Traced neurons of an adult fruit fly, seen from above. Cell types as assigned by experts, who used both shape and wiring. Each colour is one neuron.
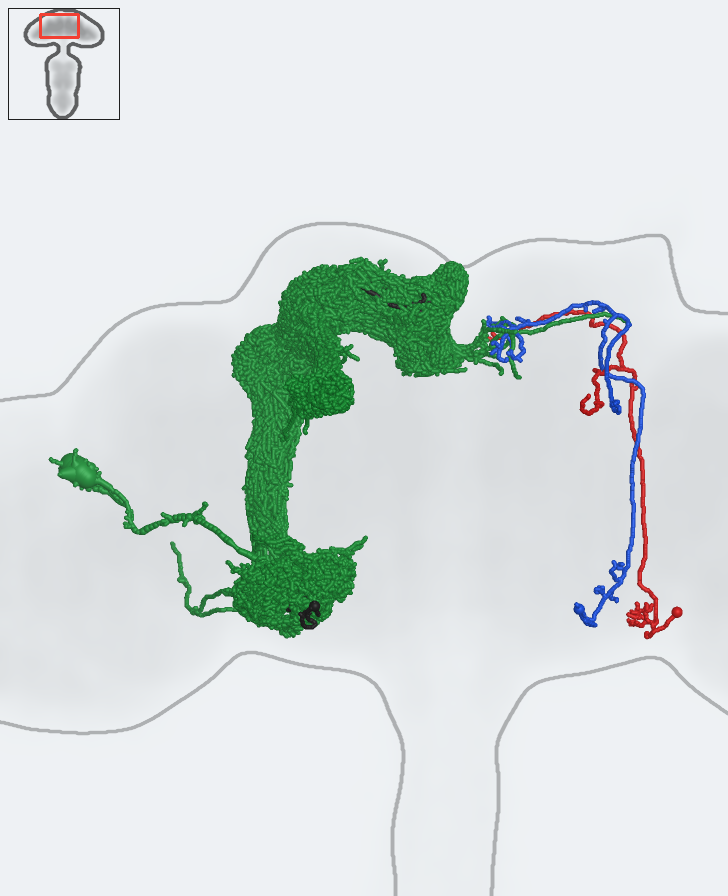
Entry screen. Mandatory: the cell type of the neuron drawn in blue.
KCa'b'-ap1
